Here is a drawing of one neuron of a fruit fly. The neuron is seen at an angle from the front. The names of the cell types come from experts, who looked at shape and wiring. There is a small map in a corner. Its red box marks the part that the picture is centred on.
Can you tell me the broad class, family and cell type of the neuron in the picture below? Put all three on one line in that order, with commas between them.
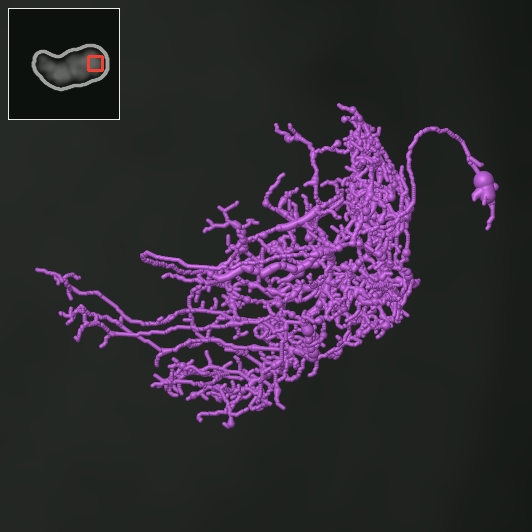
central-brain intrinsic neuron, hemilineage VLPl2_medial, AVLP153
